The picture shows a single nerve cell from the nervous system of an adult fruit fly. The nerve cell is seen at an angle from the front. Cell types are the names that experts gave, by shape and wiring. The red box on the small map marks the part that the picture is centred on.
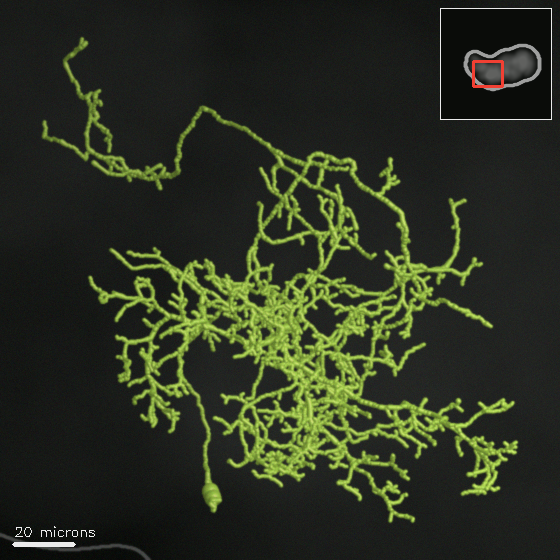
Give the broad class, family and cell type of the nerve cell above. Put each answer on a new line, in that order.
nerve-cord intrinsic neuron
hemilineage 06B
IN06B059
